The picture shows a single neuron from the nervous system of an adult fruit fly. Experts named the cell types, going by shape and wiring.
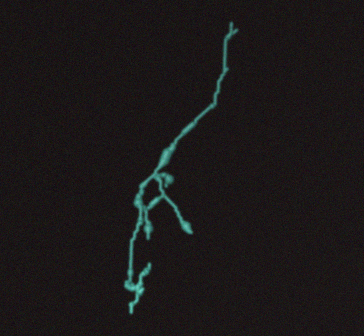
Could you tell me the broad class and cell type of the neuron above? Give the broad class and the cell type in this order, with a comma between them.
sensory neuron entering the nerve cord, SNxx33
